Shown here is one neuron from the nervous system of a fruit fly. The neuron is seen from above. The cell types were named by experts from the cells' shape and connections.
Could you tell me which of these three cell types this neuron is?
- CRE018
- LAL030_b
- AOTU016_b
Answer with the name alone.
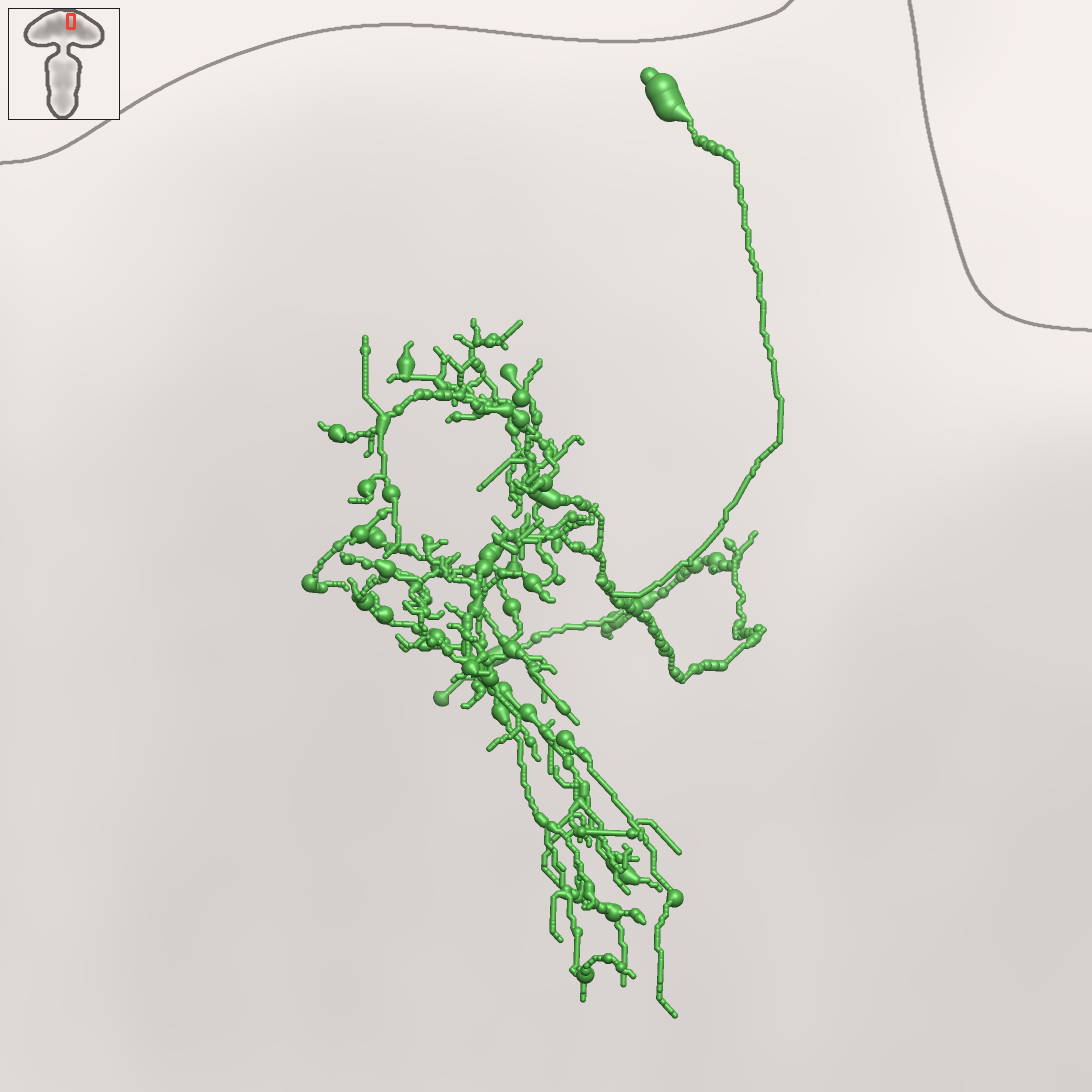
CRE018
